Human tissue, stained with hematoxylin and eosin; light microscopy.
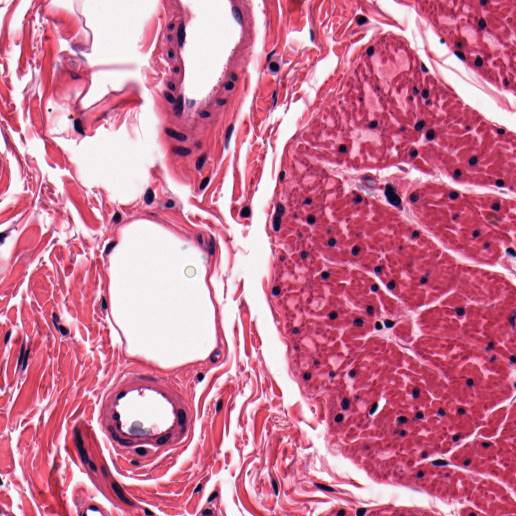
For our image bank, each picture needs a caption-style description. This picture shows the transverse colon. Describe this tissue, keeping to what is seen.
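A large compact eosinophilic mass fills the right half; the left half holds looser tissue. Thin pale clefts divide the mass into smaller compartments. Its small, round, dark nuclei scatter fairly evenly. On the left, elongated pink fibre bundles with elongated dark nuclei run in varied directions.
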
